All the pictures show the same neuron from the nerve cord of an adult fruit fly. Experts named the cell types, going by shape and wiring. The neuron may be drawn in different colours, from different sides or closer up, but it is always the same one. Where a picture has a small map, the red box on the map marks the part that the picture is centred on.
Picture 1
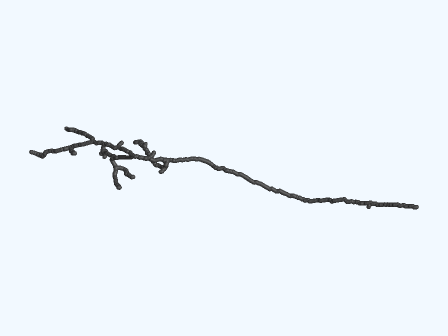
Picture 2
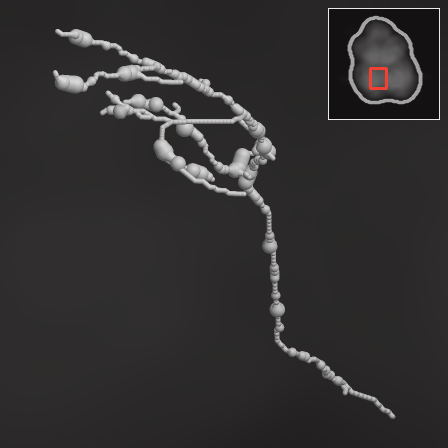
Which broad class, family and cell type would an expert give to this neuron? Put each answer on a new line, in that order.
descending neuron
hemilineage LB7
DNge100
